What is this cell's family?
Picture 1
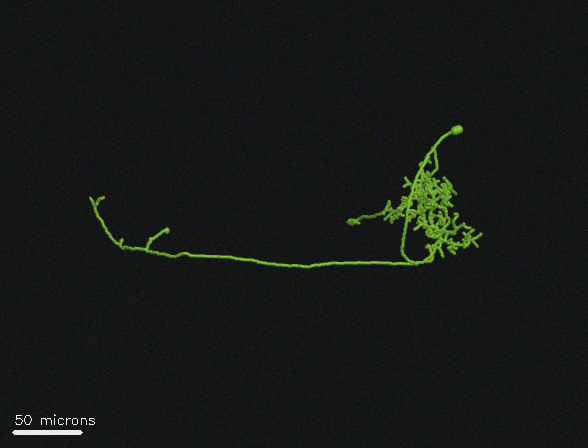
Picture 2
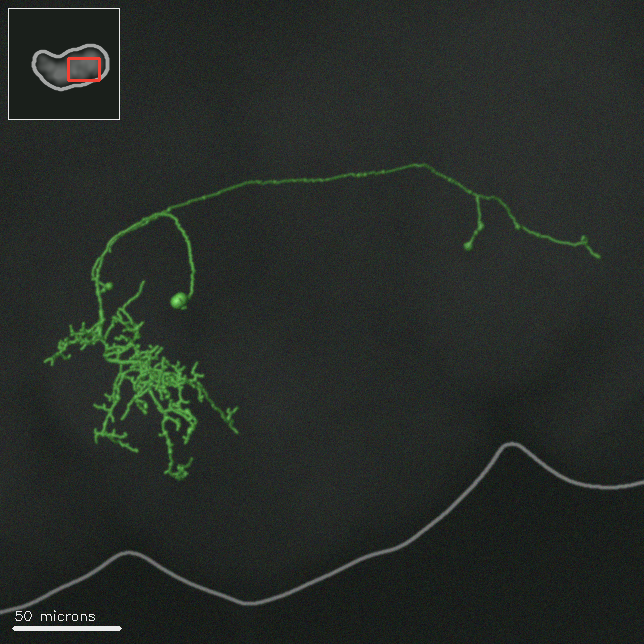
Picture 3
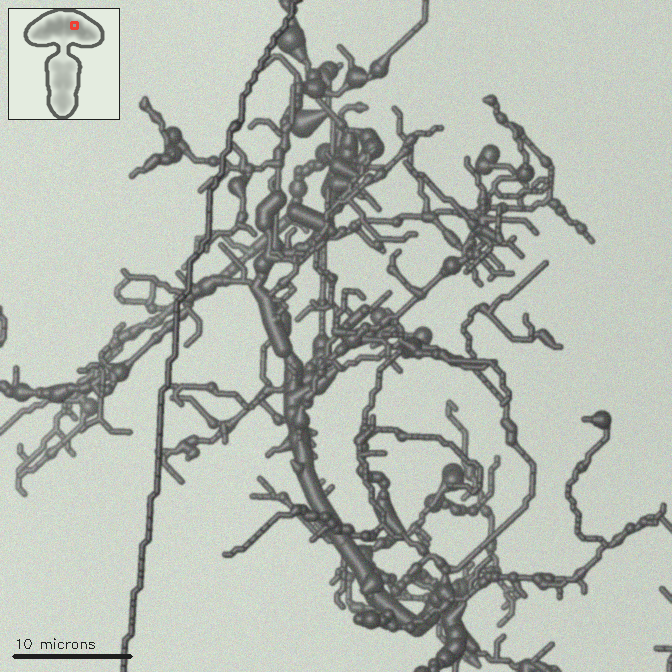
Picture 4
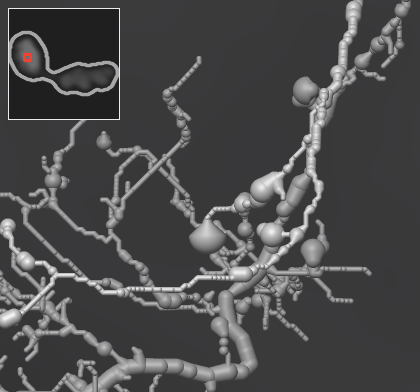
hemilineage VLPa2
